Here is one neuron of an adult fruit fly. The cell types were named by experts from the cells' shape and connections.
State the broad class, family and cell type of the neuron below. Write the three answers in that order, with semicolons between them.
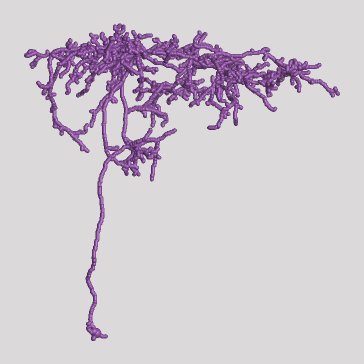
nerve-cord intrinsic neuron; hemilineage 06B; IN06B042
